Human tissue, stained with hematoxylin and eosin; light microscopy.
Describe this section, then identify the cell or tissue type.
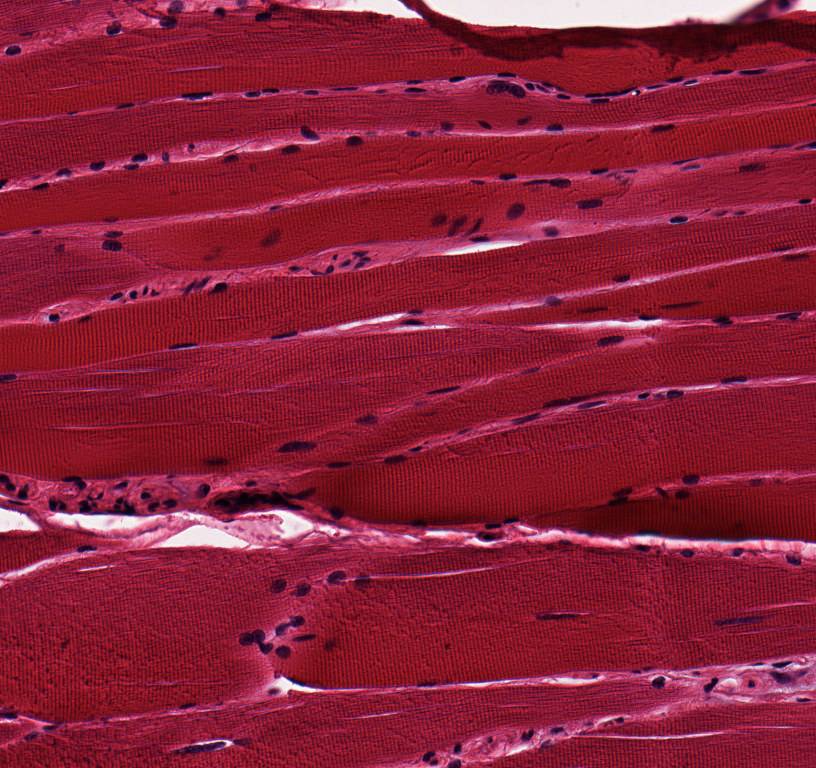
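Broad fibres mostly span the full width of the field without branching. Most nuclei are flattened, elongated and at the fibre edges rather than in the centres. Thin, pale strands of connective tissue with small dark nuclei separate neighbouring fibres. A wider connective tissue band with a cluster of small nuclei crosses the lower left. This is skeletal muscle.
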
